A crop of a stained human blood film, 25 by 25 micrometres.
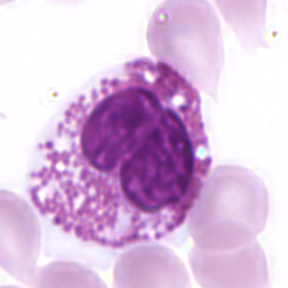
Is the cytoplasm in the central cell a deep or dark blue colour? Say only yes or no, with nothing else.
No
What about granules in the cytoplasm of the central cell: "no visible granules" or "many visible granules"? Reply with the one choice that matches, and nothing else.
Many visible granules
